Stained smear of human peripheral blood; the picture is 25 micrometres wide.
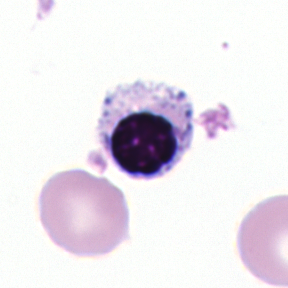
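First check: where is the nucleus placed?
Off-centre toward the lower edge of the cell, with most of the cytoplasm above it.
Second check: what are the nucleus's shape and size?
Round in outline, about 6 micrometres across.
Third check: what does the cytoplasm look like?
Pale lilac-grey with a mottled, frothy texture, and a few dark purple granules near its edge.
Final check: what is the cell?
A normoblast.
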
